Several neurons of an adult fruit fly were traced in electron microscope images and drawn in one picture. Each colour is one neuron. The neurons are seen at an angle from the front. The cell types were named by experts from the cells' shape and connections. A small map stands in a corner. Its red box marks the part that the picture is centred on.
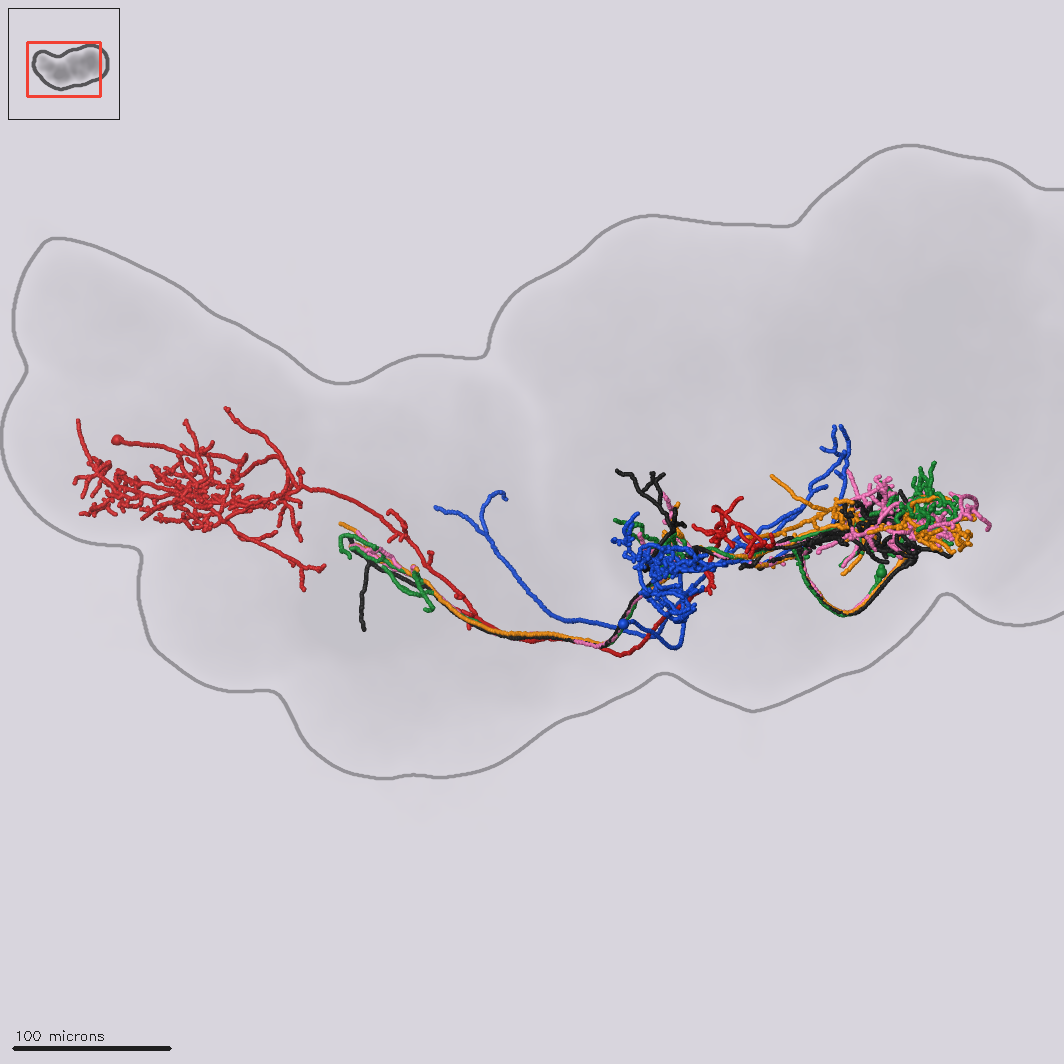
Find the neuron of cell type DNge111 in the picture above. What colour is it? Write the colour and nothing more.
black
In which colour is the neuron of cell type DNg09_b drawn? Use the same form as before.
blue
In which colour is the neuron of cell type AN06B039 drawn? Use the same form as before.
red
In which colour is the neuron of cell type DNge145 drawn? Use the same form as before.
orange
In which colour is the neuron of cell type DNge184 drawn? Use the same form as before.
pink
